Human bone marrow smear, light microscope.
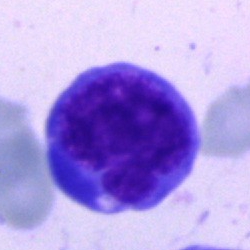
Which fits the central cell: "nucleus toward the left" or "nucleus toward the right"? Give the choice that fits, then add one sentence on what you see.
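Nucleus toward the right. The cytoplasm is a deep blue rim that is widest at the lower left.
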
